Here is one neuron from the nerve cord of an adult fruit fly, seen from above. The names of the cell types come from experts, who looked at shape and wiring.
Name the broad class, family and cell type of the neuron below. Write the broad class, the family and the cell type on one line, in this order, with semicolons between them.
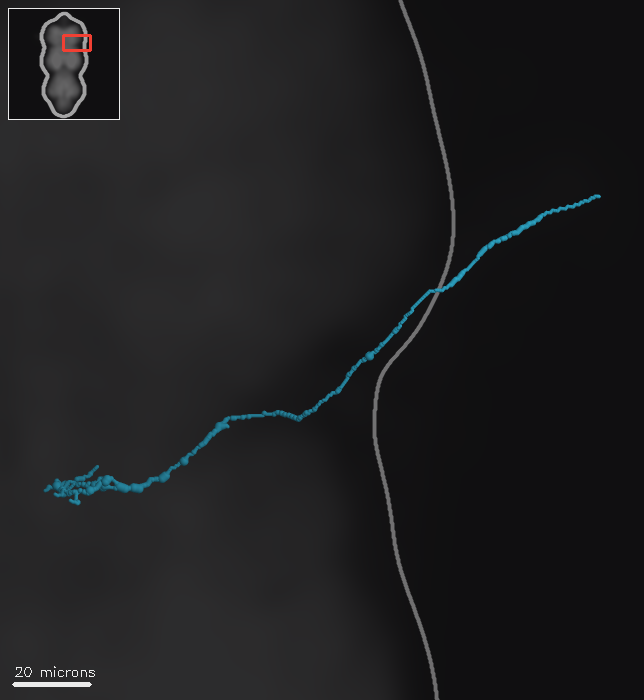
sensory neuron entering the nerve cord; class gustatory; WG1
